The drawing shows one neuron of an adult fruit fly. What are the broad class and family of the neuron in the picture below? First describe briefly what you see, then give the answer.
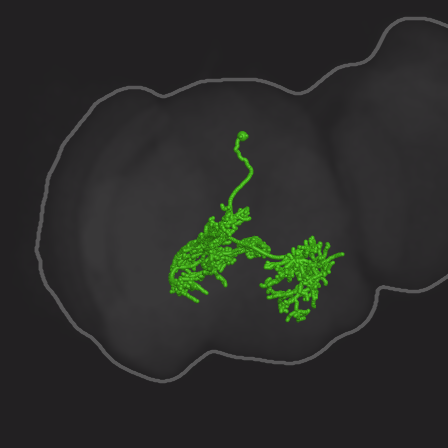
As drawn here it is about as wide as it is tall. This is a central-brain intrinsic neuron. The family is MBON.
